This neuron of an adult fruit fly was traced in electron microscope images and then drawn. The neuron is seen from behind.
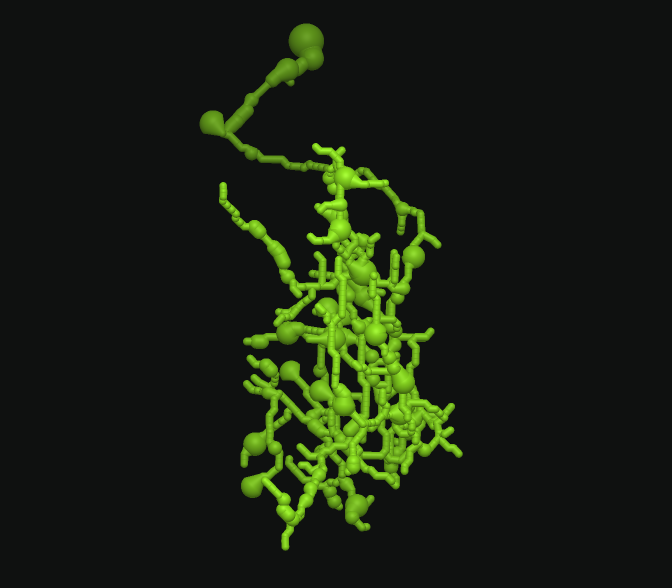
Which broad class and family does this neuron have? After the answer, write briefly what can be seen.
Its broad class is optic-lobe intrinsic neuron. The family is Mi. The cell body can be seen at the top of the picture. Dozens of branch ends can be seen.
